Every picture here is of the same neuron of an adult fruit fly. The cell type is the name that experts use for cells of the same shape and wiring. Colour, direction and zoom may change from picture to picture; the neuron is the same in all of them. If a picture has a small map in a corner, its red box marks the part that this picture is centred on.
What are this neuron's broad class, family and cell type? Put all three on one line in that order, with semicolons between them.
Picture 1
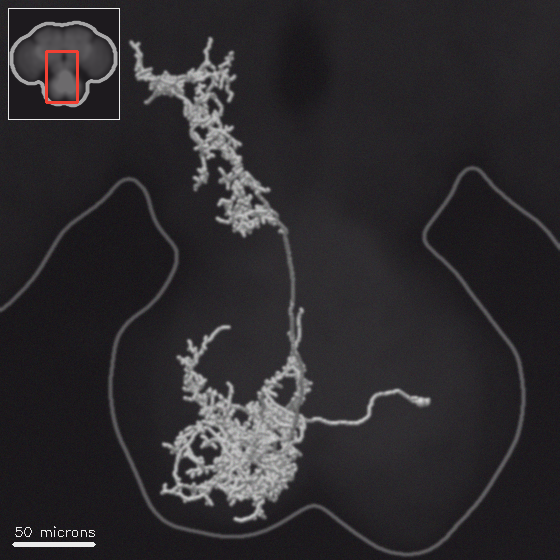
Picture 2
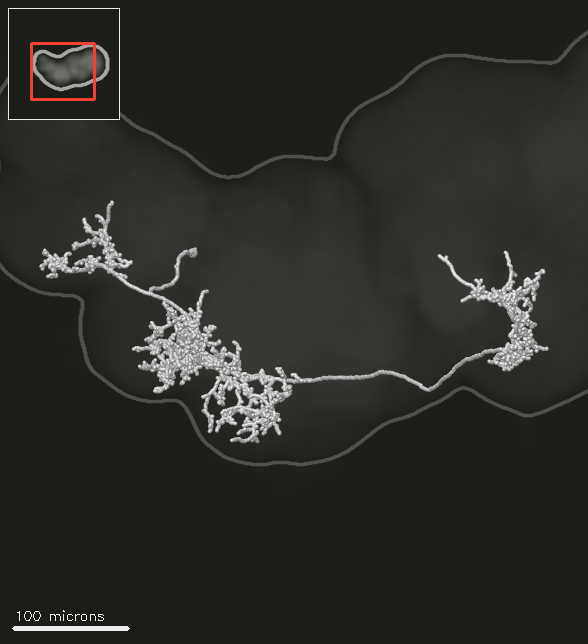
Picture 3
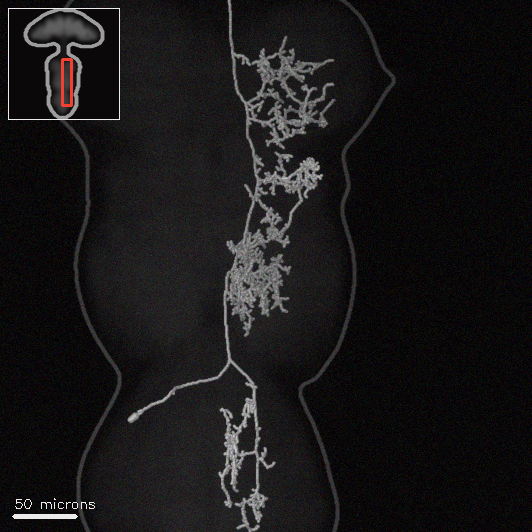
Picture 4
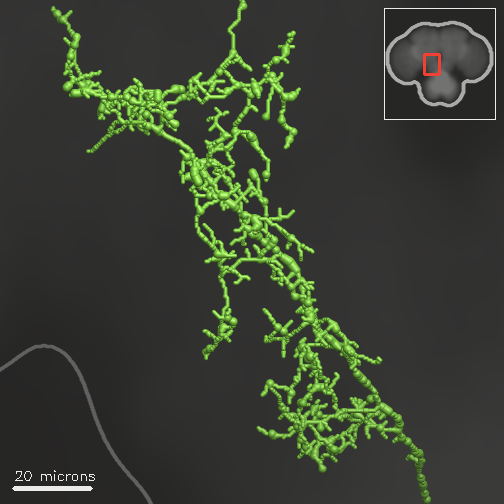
ascending neuron; hemilineage 09B; AN09B003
